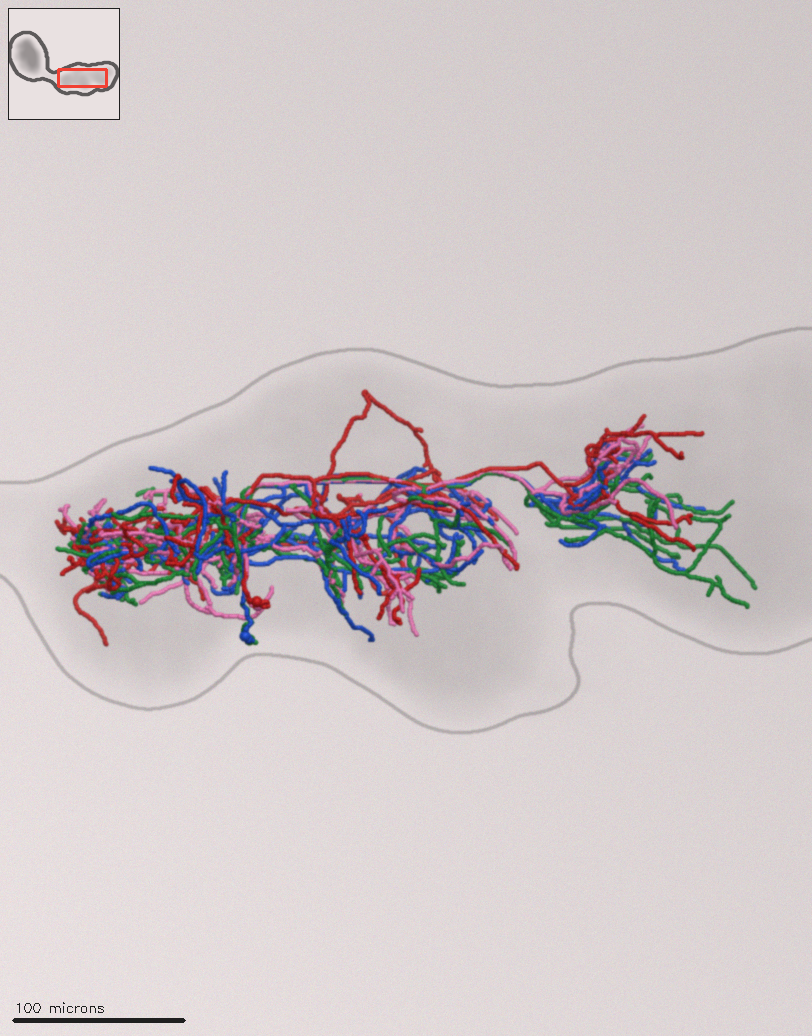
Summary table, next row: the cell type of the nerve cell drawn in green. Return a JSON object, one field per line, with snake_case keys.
{
 "cell_type": "IN12A021_c"
}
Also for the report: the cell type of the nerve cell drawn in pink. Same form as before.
{
 "cell_type": "IN12A021_b"
}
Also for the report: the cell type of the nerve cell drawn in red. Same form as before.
{
 "cell_type": "IN12A027"
}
